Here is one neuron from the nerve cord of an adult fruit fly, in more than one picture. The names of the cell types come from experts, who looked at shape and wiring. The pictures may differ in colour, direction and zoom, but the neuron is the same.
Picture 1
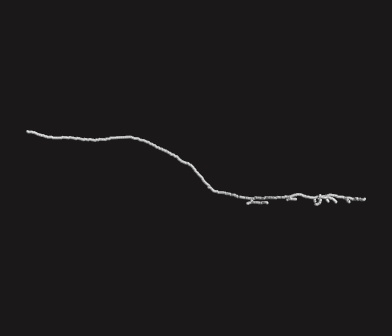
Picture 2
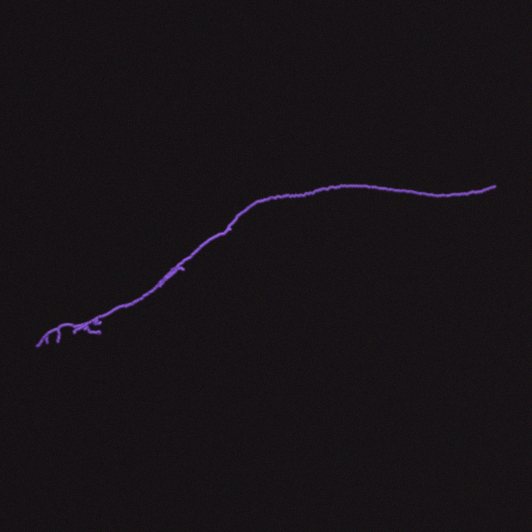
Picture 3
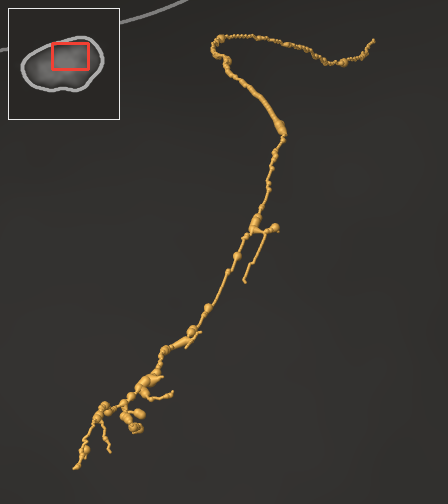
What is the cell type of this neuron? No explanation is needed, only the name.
SNpp02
